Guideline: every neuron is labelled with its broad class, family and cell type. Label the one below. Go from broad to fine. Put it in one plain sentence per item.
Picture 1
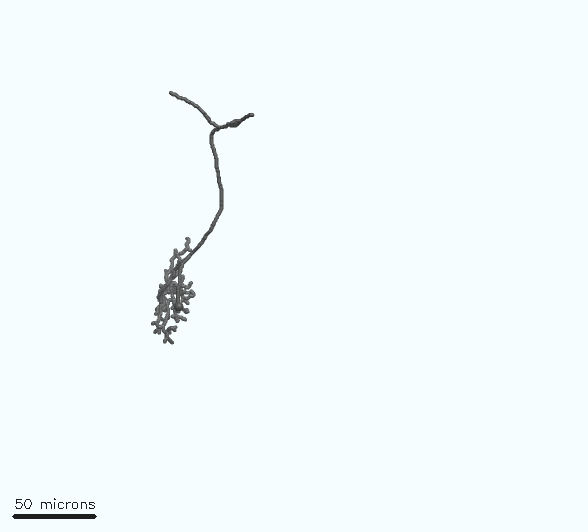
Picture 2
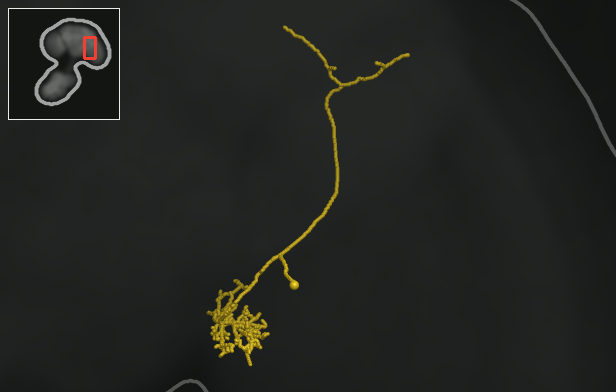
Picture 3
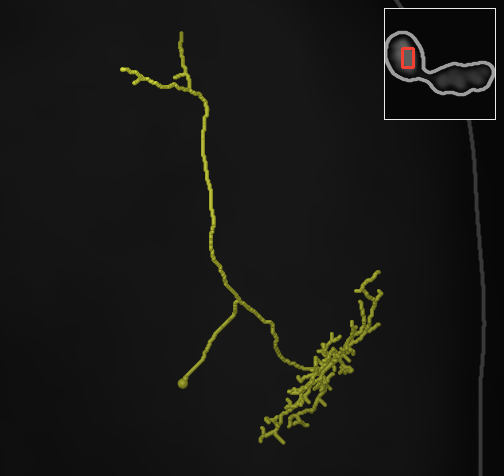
A visual projection neuron of the LC family, type LC25.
